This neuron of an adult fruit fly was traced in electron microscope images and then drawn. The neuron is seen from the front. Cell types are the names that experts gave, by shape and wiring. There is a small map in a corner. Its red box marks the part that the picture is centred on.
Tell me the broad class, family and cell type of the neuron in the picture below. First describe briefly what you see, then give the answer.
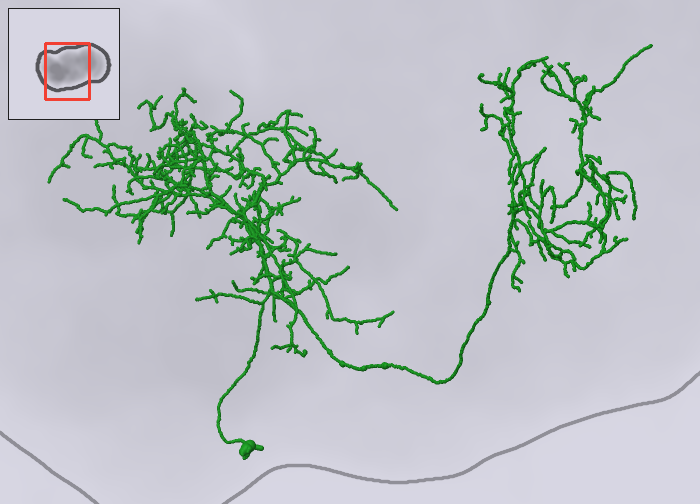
The picture shows more than a hundred branch ends. In this view it is wider than it is tall. Its broad class is ascending neuron. Its family is hemilineage 27X. Its cell type is AN27X015.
